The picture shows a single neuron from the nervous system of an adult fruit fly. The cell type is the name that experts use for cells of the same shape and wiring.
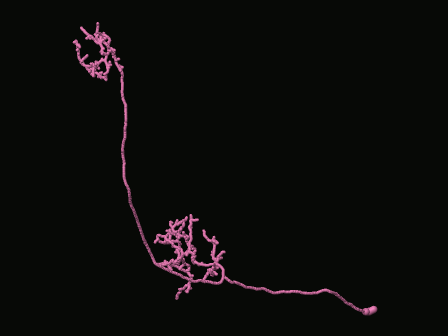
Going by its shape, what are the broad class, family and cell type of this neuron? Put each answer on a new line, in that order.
optic-lobe intrinsic neuron
Tm
Tm33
